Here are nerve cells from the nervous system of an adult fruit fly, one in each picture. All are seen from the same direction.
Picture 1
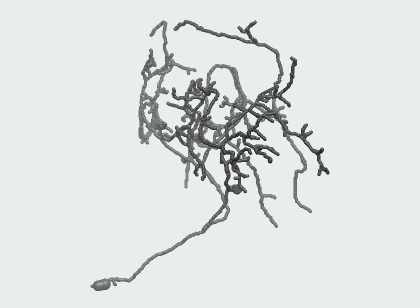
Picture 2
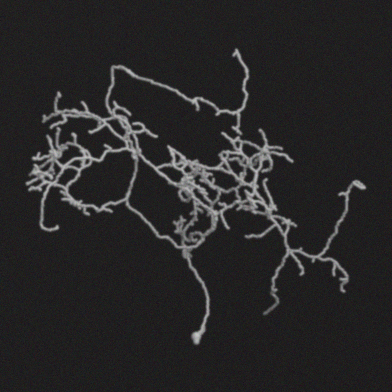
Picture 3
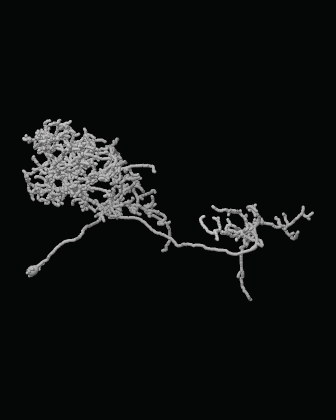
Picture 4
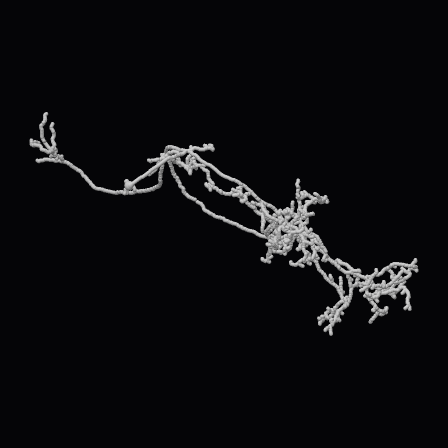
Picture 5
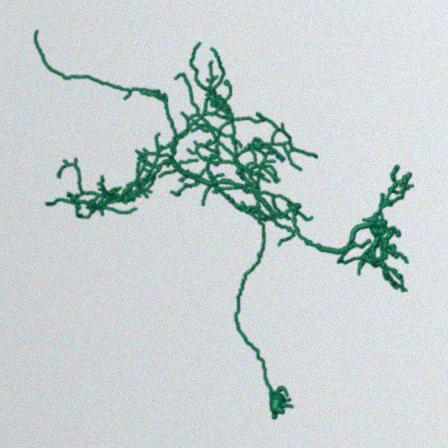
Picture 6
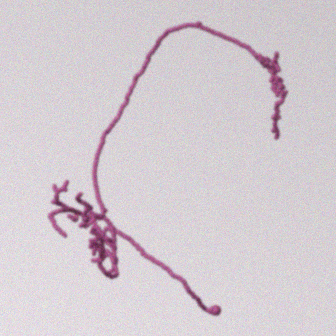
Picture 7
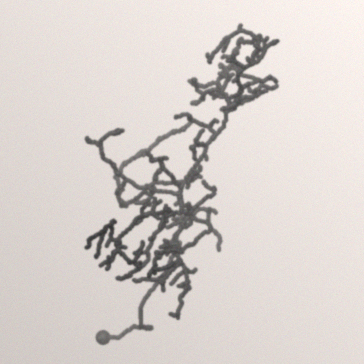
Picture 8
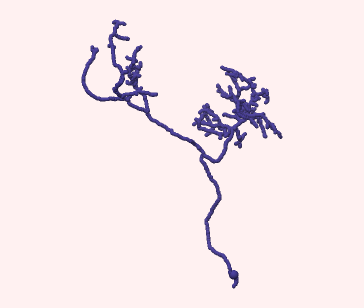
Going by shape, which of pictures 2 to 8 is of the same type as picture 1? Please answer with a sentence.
The nerve cell in picture 2 is of the same cell type.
